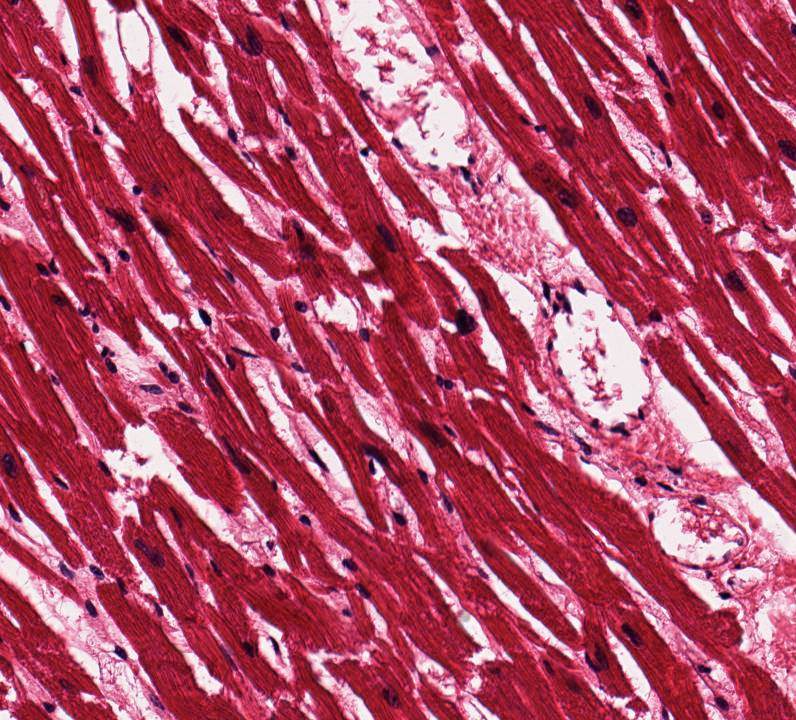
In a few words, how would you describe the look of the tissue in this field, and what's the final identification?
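Branching muscle fibres join neighbouring fibres rather than running as separate unbranched cylinders. The muscle cell nuclei are oval and lie centrally within the fibres. The cytoplasm is deeply eosinophilic red, with faint lengthwise striations. Small, dark, elongated nuclei are scattered in the narrow spaces between the fibres. This is the left ventricle of the heart.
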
